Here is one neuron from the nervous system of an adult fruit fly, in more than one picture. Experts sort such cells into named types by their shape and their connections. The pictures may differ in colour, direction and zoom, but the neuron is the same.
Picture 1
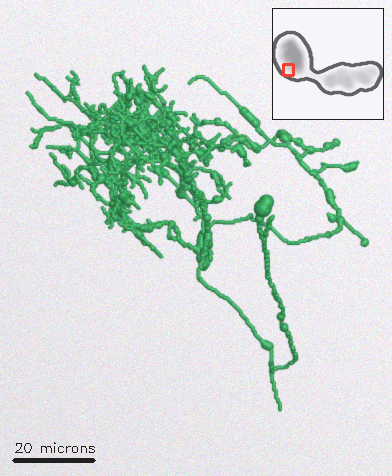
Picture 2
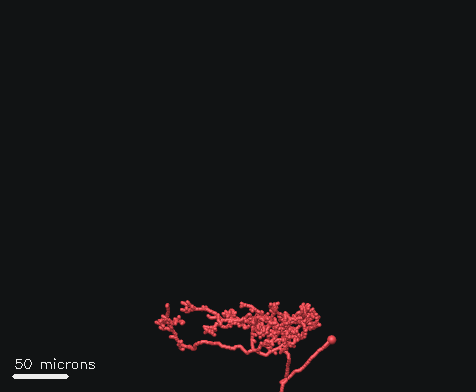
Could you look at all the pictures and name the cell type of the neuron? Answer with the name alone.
GNG209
